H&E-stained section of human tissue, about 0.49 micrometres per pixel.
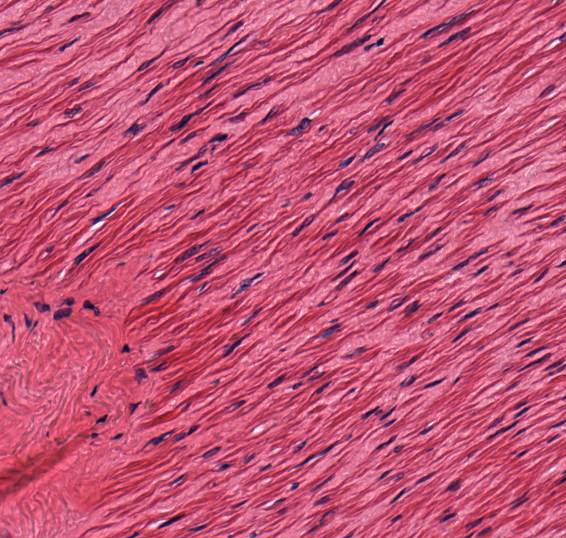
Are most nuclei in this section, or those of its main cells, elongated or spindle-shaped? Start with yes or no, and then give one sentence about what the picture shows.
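Yes. The nuclei are slender, elongated and spindle-shaped, lying along the line of the fibres.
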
